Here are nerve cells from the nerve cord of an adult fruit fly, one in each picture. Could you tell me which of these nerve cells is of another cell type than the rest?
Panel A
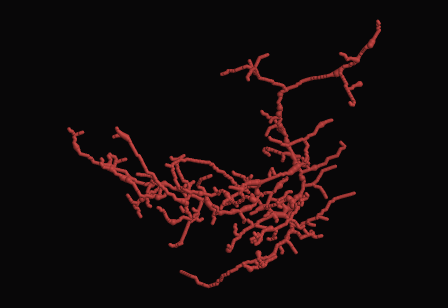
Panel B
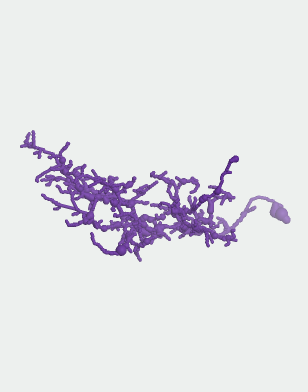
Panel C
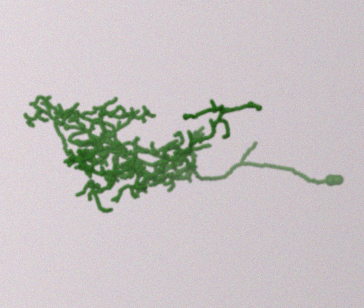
Panel A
